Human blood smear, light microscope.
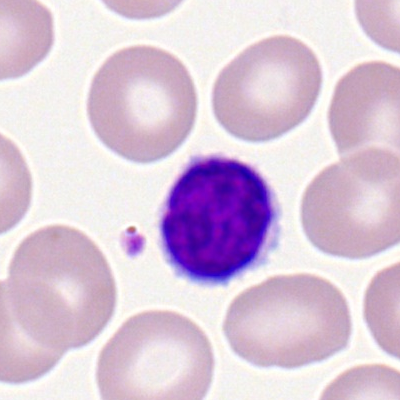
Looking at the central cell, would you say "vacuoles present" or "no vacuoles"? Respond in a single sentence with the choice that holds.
Vacuoles cannot be seen anywhere in its cytoplasm.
